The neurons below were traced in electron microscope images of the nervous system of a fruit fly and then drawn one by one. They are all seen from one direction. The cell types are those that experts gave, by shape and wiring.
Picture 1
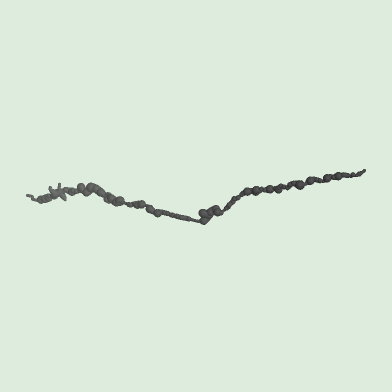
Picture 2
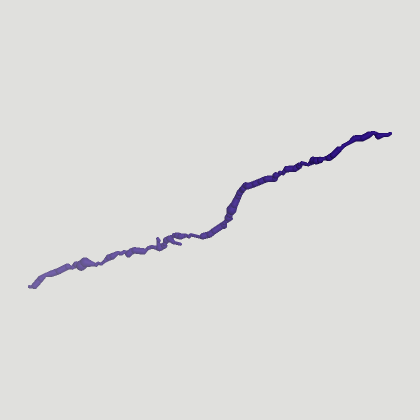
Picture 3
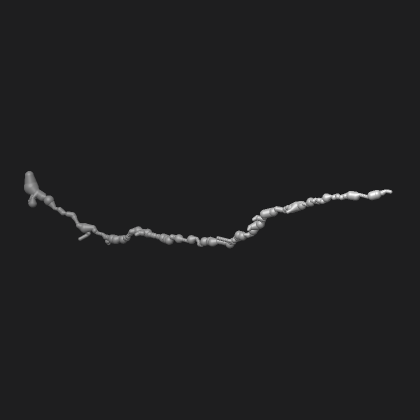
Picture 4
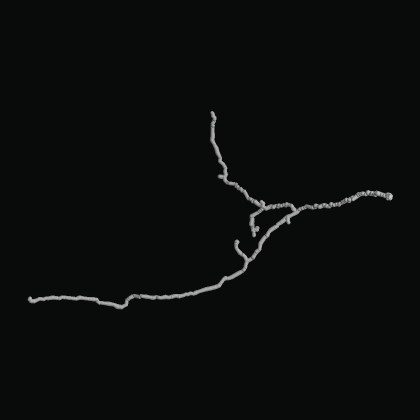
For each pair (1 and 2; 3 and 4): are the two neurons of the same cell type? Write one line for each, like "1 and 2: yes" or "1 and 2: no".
1 and 2: no
3 and 4: yes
